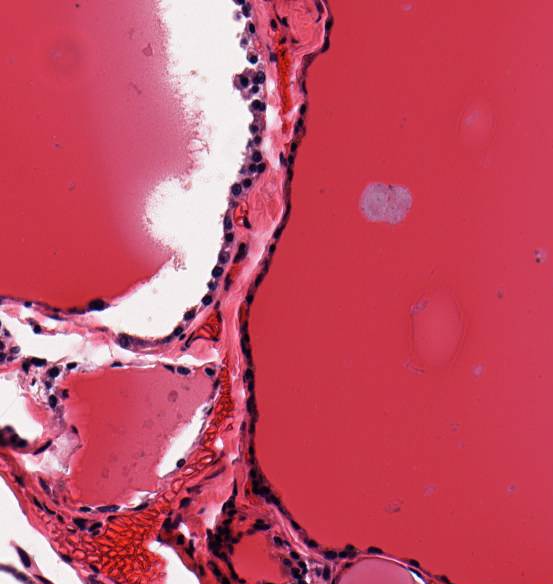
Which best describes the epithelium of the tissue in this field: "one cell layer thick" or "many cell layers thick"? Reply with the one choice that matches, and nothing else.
One cell layer thick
